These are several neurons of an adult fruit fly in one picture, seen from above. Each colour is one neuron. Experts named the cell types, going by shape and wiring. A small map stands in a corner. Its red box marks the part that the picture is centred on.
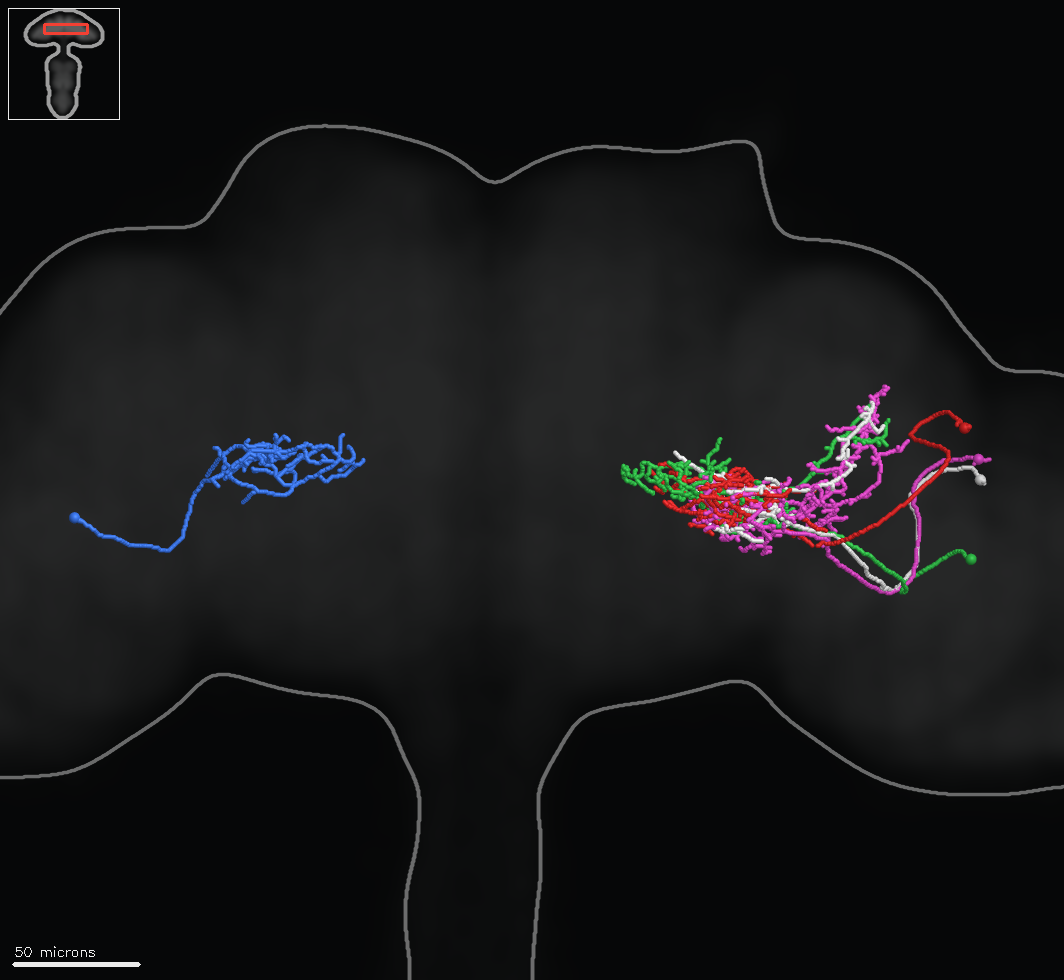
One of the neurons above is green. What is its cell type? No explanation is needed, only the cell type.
SLP347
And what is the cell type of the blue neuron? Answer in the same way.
SLP268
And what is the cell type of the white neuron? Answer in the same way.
SLP354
